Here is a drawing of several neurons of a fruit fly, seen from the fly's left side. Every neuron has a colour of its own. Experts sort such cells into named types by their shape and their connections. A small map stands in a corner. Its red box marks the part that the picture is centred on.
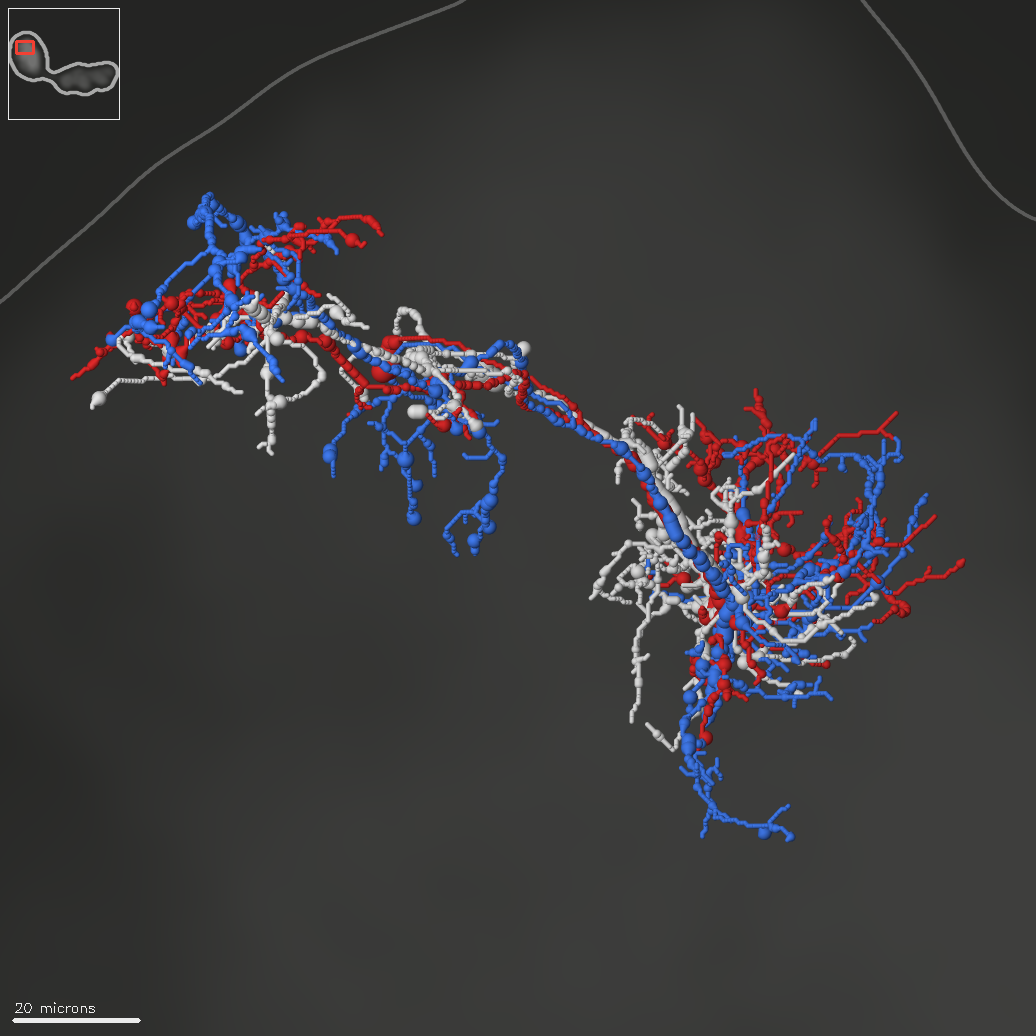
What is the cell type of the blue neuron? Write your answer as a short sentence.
The cell type is LH006m.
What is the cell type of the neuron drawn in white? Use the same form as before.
The cell type is LH008m.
